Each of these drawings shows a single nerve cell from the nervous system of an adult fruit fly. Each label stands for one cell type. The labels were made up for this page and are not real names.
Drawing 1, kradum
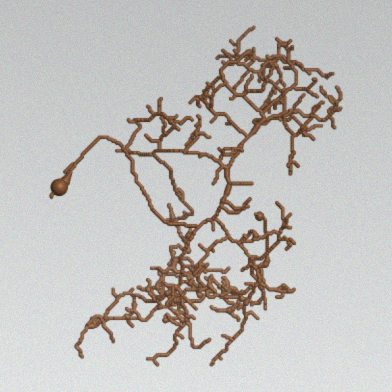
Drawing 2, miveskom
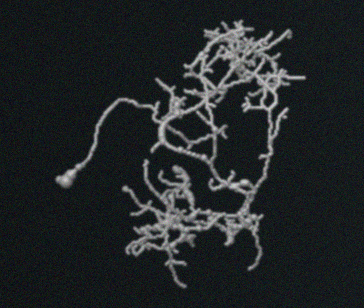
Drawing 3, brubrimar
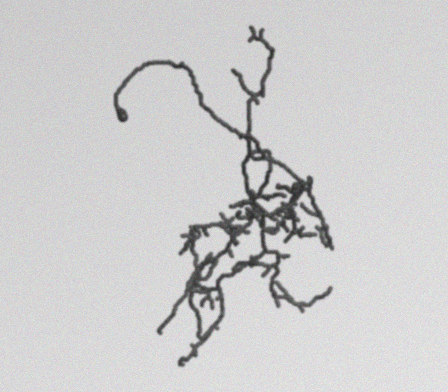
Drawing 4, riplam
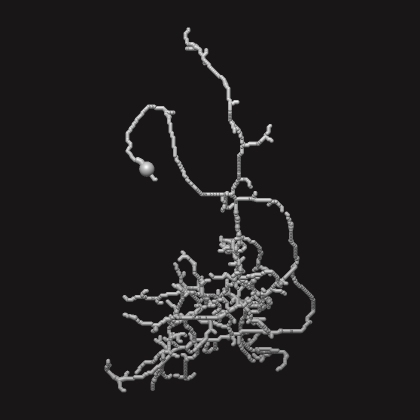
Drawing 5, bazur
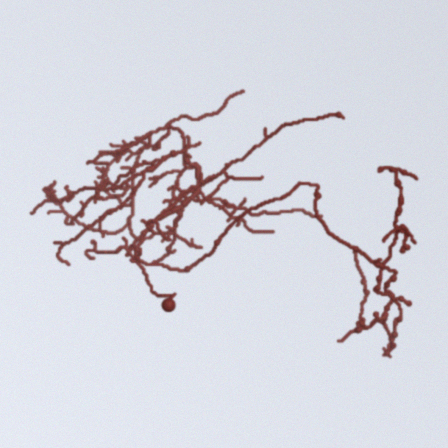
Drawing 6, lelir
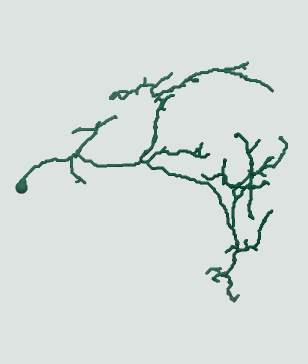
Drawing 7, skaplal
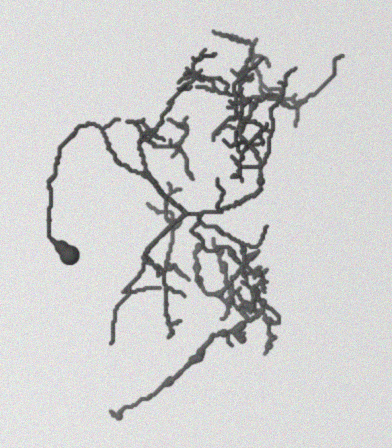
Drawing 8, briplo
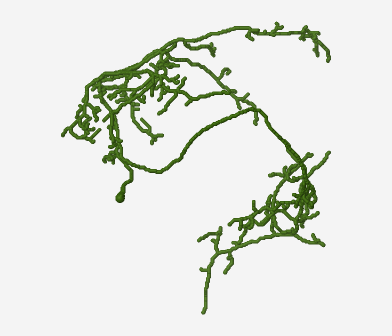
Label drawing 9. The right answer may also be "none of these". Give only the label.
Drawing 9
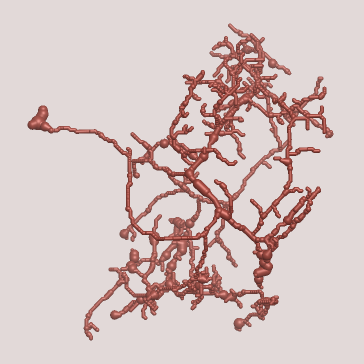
miveskom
